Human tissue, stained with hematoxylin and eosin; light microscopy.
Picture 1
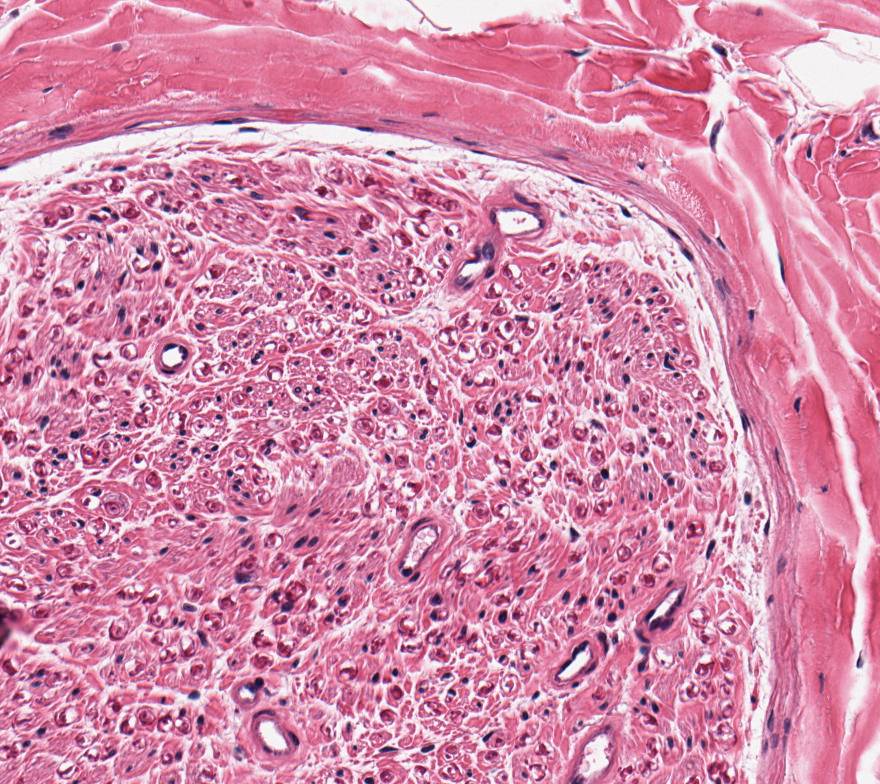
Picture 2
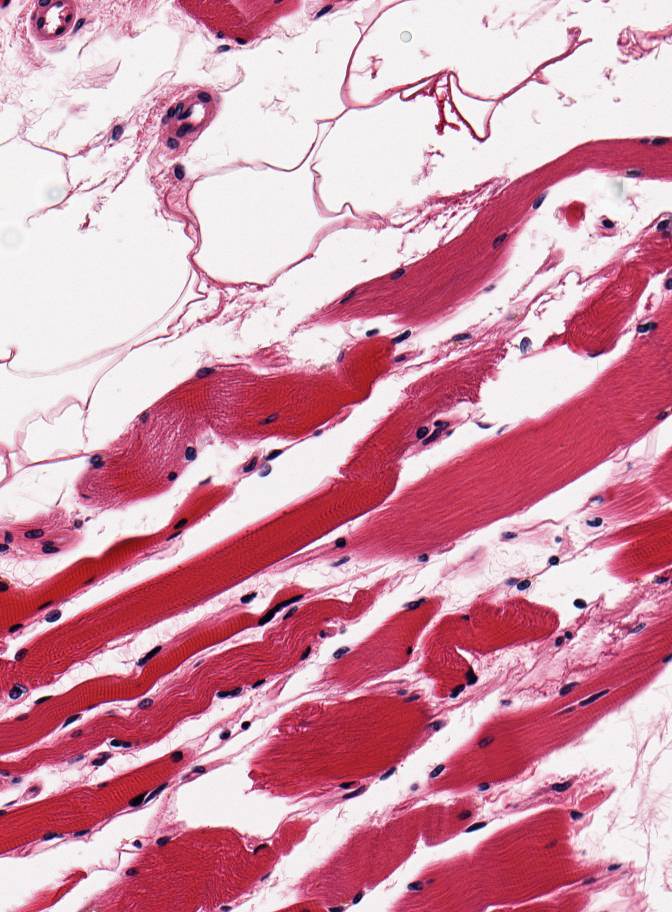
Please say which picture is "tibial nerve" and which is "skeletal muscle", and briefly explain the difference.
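Picture 1 is tibial nerve; picture 2 is skeletal muscle. The nerve is one large rounded bundle, cut across, filling the lower left and centre and made of many small round profiles, each a pink axon in a pale ring. A thin layered sheath of flattened cells with elongated nuclei edges its top and right, parted from it at the top by a narrow white cleft. The muscle runs as long deep pink-red fibres from lower left toward upper right, several finely cross-striated, many split apart by wide empty clefts.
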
